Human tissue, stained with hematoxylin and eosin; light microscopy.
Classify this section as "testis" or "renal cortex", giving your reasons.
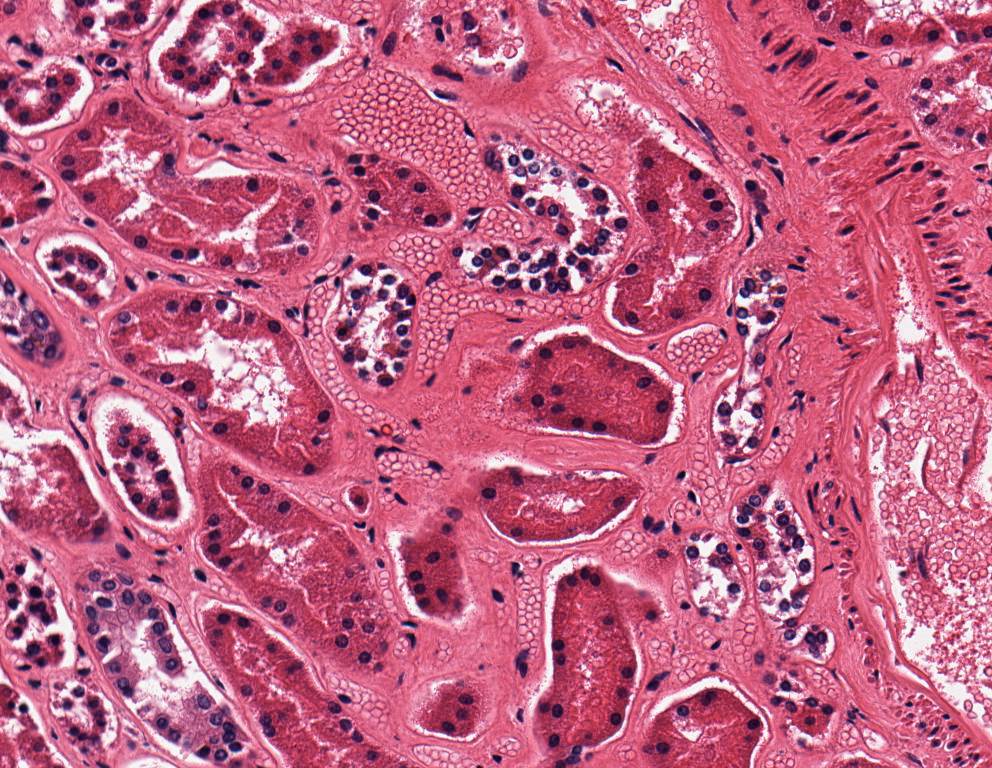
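It's renal cortex. Most of the field is closely packed tubules cut in many planes, with narrow strips of stroma between them, and most are lined by cells with abundant deep pink granular cytoplasm and round dark nuclei. Scattered smaller tubules, mainly upper centre and centre right, have pale vacuolated cytoplasm and crowded dark round nuclei.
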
